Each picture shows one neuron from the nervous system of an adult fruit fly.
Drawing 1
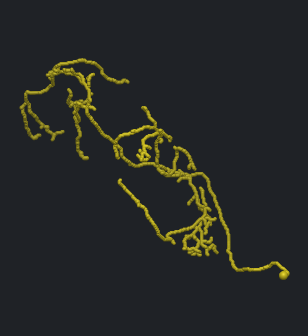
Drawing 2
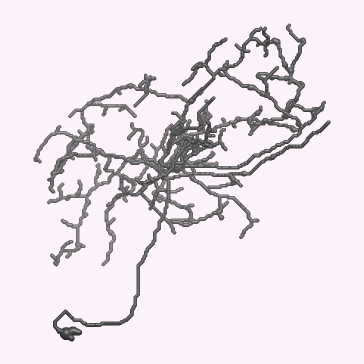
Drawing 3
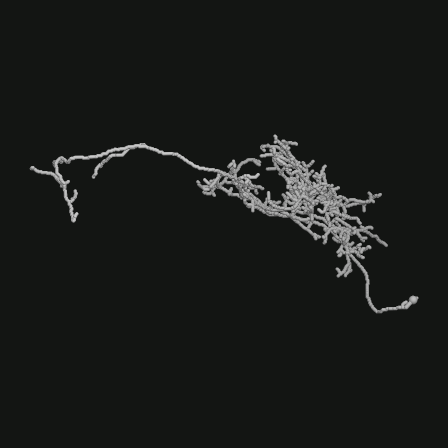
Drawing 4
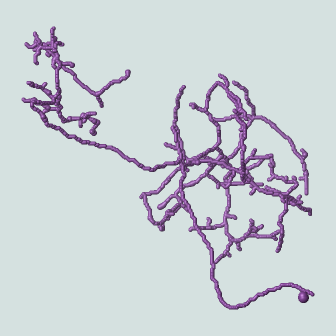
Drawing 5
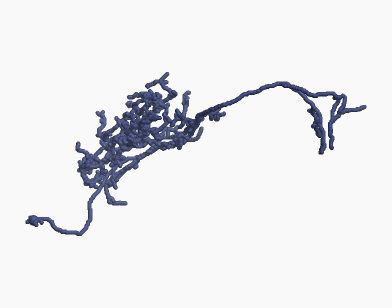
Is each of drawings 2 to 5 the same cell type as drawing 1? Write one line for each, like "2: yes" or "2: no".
2: no
3: no
4: no
5: no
